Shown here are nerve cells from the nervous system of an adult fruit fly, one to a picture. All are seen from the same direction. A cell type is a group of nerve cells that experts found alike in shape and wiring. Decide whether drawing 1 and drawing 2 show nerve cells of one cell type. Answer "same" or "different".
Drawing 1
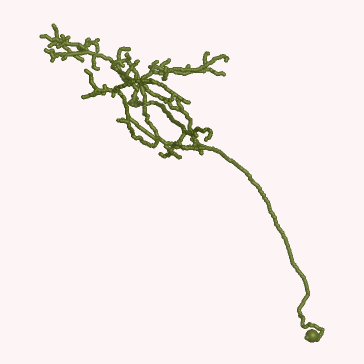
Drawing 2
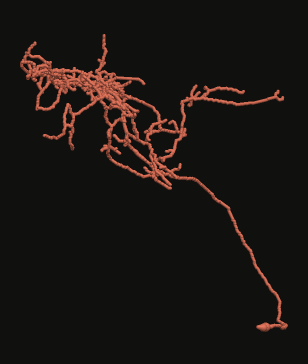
same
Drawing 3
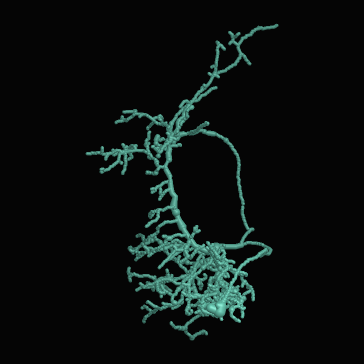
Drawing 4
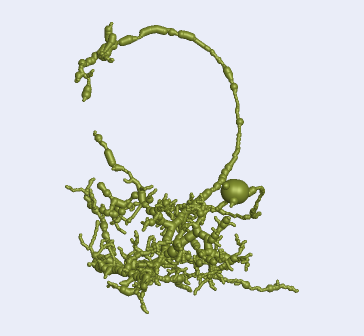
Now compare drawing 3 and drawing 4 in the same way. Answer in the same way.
same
